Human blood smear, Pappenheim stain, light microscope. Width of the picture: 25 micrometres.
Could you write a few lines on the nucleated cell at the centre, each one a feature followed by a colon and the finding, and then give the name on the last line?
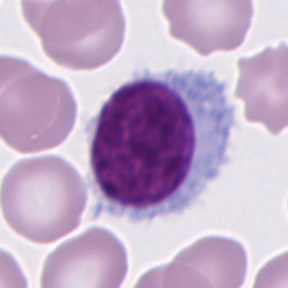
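Cytoplasm colour: pale blue, I'd say
Granules: none that I can make out in the cytoplasm
Edge: many fine hair-like projections, fringing it all the way around
Nucleolus: nothing distinct stands out
So, the name: hairy cell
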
